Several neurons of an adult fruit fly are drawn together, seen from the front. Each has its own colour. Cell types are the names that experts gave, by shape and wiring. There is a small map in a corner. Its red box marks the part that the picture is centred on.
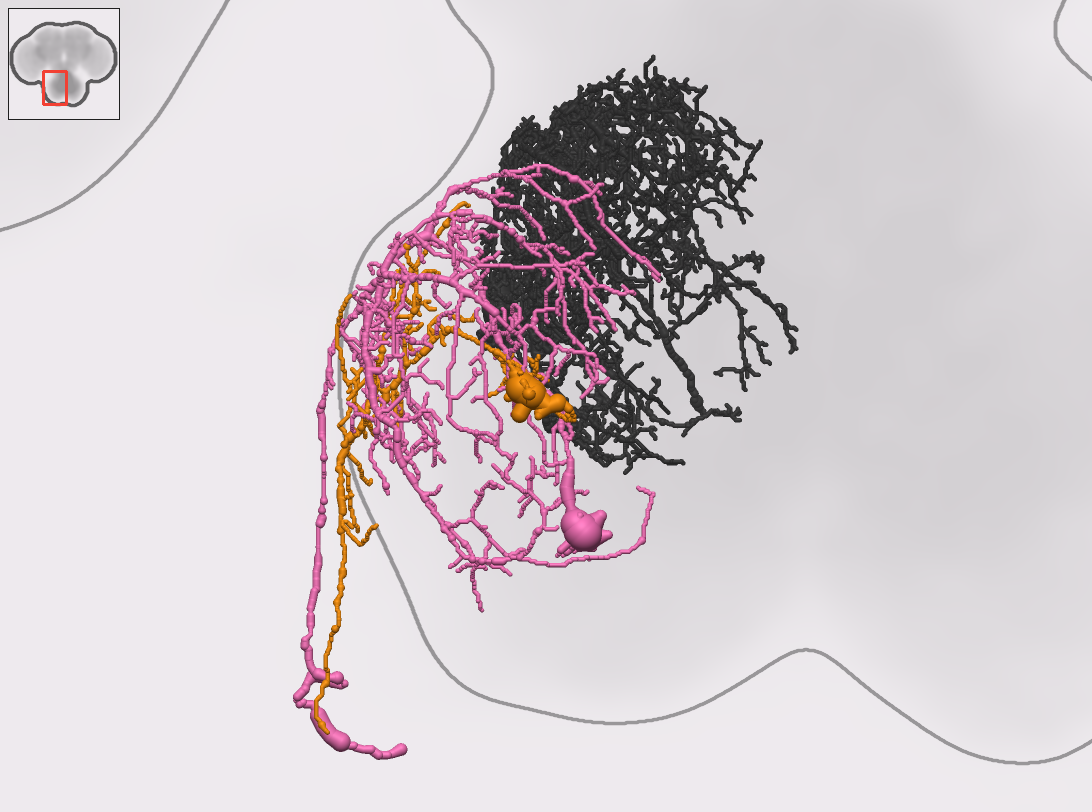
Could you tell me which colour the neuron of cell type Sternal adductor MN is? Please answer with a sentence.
The colour is pink.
